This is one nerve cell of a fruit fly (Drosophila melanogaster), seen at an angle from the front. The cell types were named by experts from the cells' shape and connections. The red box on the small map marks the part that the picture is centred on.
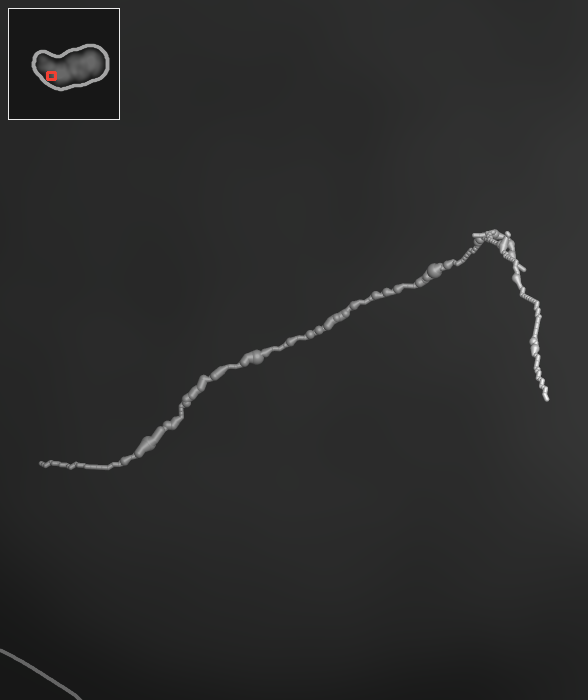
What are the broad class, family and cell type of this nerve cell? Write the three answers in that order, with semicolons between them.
sensory neuron entering the nerve cord; class mechanosensory tactile; SNta19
